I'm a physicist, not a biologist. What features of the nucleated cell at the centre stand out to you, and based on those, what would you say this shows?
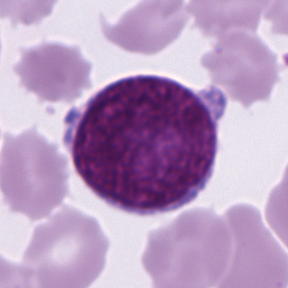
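Start at the edges: small pale blue blebs of cytoplasm bulge out at the upper right and at the left edge. Everywhere else the cytoplasm is only a very thin rim around the nucleus. That nucleus stains a deep reddish purple throughout, and you won't find vacuoles in the cytoplasm. It's a myeloblast.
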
